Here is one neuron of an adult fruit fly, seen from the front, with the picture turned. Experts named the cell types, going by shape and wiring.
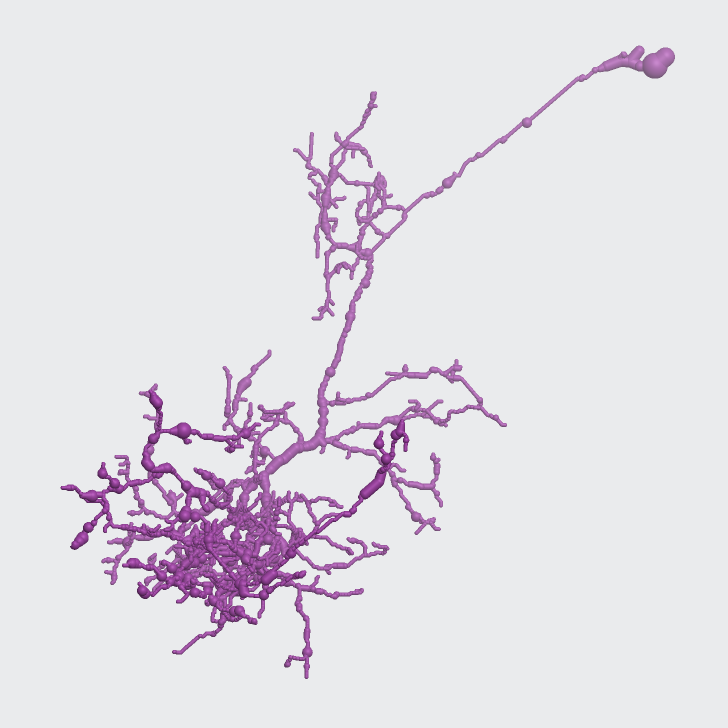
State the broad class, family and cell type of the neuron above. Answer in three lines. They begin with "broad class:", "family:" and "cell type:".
broad class: central-brain intrinsic neuron
family: hemilineage DL2_dorsal
cell type: SMP189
